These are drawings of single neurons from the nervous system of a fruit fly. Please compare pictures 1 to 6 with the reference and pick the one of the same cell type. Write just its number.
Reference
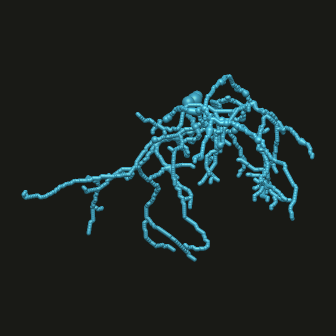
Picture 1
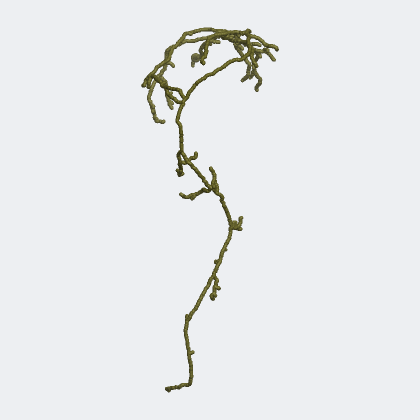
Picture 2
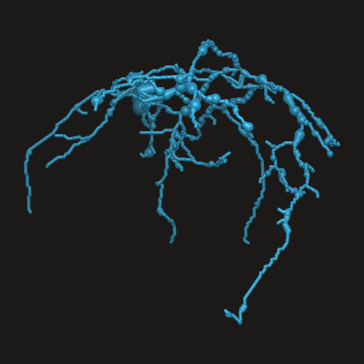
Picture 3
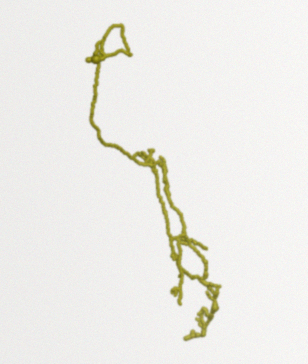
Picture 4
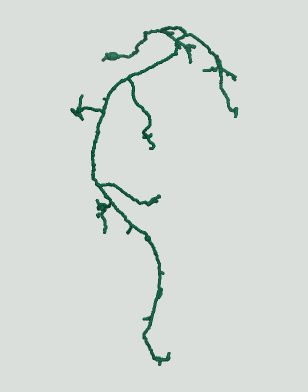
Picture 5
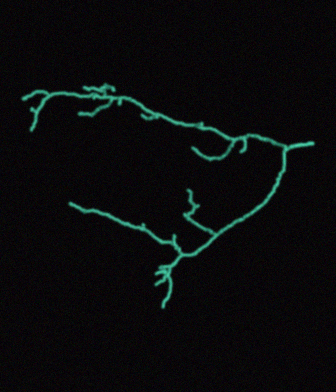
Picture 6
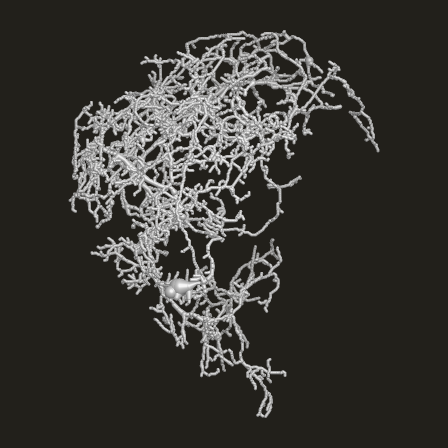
2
